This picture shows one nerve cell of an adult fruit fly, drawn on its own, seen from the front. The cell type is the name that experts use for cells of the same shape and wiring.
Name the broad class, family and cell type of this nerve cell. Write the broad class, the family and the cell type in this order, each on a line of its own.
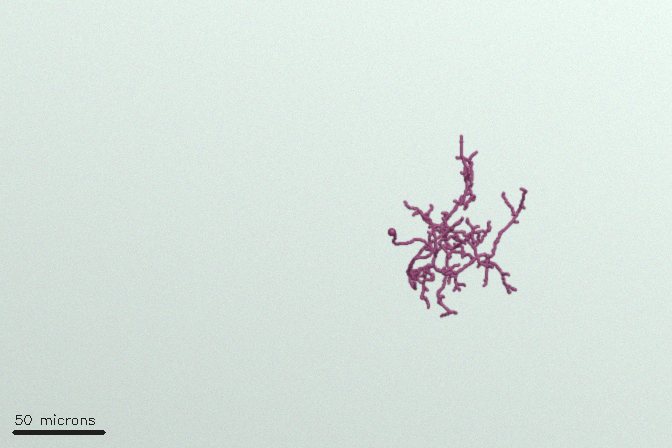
nerve-cord intrinsic neuron
hemilineage 16B
IN16B115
